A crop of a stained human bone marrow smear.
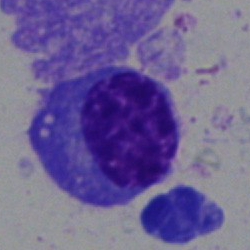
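Plasma cell, the central cell in a stained human bone marrow smear seen under the light microscope. Its outline is smooth and rounded, and the nucleus sits off-centre, pushed toward the right edge. The chromatin is dark purple and coarsely clumped. Two small clear vacuoles lie in the upper-left cytoplasm.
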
